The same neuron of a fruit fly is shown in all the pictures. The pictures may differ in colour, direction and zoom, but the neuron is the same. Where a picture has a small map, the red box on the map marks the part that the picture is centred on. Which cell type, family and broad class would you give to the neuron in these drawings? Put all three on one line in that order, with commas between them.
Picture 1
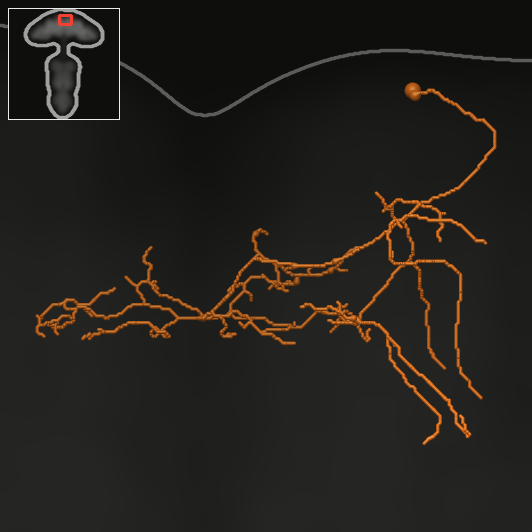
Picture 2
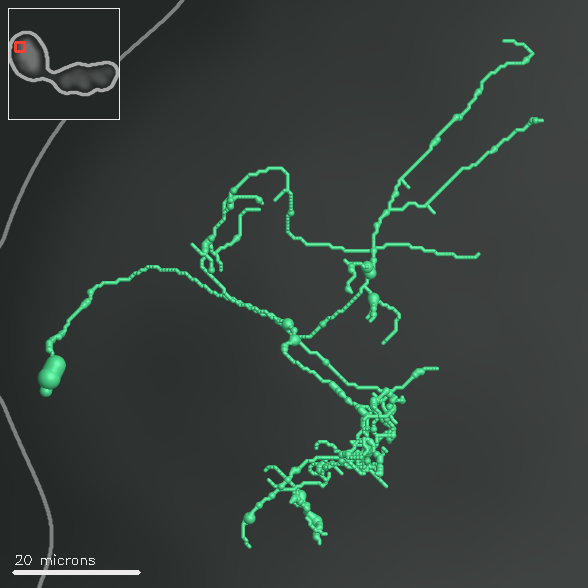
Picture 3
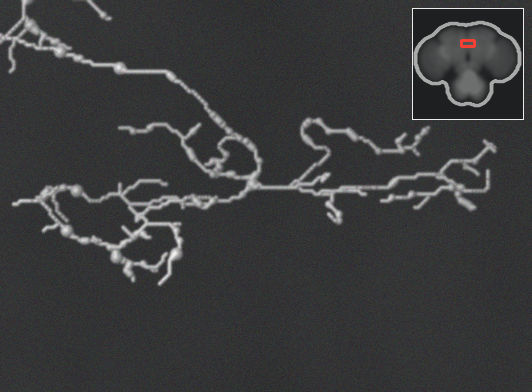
PAM03, class DAN, central-brain intrinsic neuron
